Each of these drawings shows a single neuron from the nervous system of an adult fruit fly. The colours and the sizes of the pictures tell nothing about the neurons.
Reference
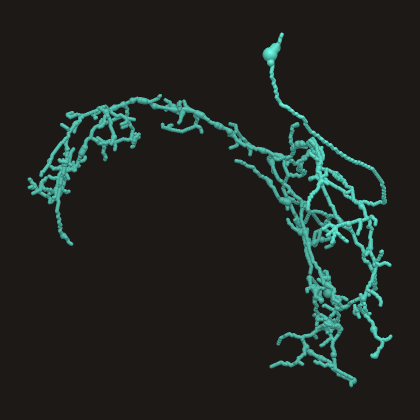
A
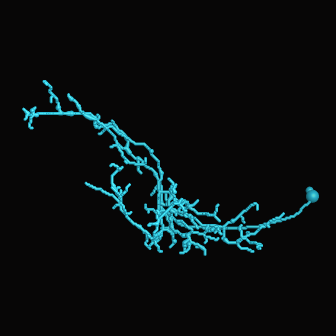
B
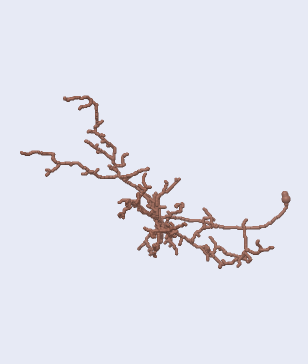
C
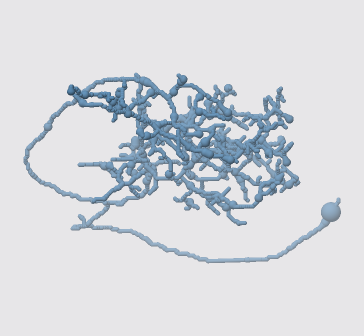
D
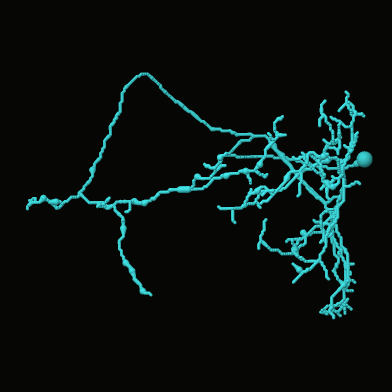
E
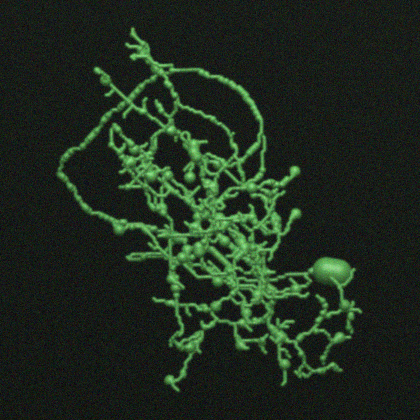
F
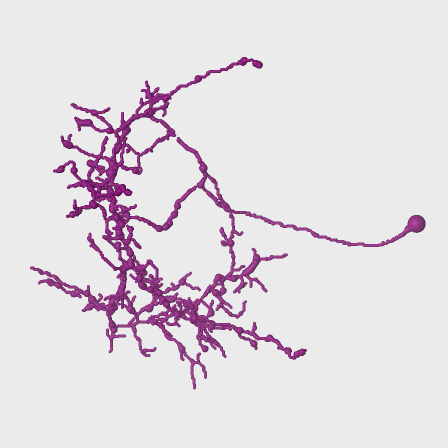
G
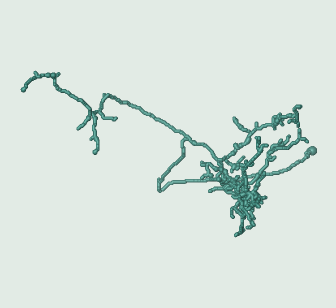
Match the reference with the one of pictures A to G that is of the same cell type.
F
